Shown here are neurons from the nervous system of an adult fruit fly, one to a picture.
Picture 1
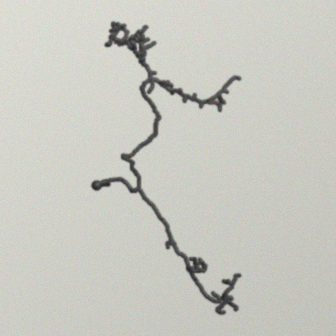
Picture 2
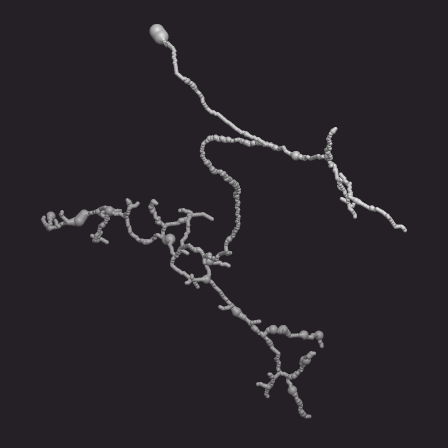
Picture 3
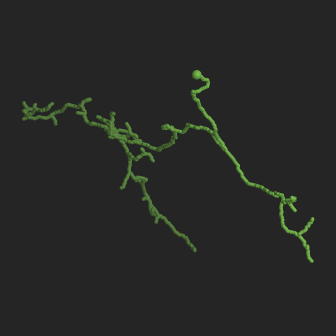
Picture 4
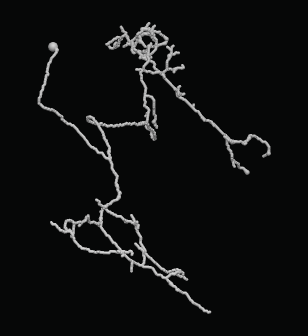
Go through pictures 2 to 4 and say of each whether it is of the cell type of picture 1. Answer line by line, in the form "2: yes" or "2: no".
2: yes
3: yes
4: yes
